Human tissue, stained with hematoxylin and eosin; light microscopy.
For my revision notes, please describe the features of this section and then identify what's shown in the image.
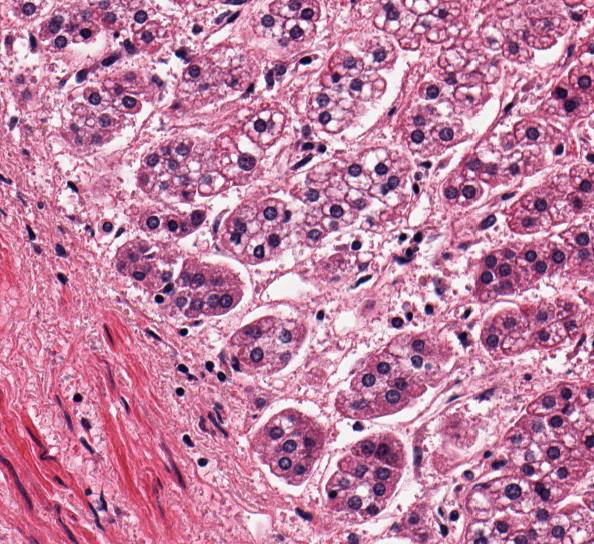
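Up top and over to the right, large cells gather in rounded, solid nests with no central lumen. Thin strands of stroma carrying small dark nuclei separate one nest from the next. Down in the lower left corner, dense deep pink wavy fibres run obliquely. This is adrenal gland.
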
